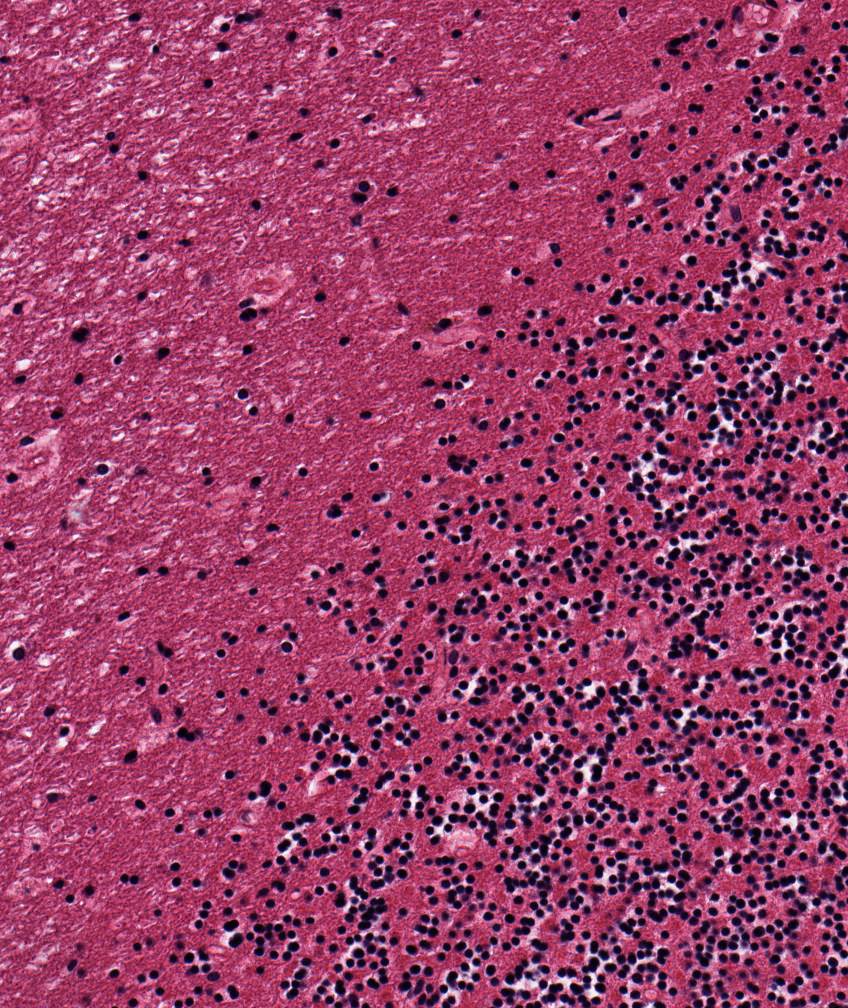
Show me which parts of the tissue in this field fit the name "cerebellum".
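The lower right zone, packed with small, round, very dark nuclei that have almost no visible cytoplasm, fits the granular layer of the cerebellum.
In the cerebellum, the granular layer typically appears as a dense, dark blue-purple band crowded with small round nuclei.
Small pink cell-free patches of fibrillary material lie among these crowded nuclei. The upper left zone is fibrillary, with scattered single small dark round nuclei, some in a clear halo, and a few small thin-walled vessels running through it.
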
